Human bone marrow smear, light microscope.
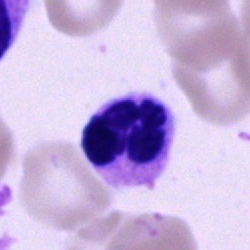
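Segmented neutrophil, the central cell in this stained bone marrow smear. Its chromatin looks dense, staining a very dark purple, and I can find no nucleolus in the nucleus. The cytoplasm is pale lilac-pink, and most of what shows lies below the nucleus.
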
